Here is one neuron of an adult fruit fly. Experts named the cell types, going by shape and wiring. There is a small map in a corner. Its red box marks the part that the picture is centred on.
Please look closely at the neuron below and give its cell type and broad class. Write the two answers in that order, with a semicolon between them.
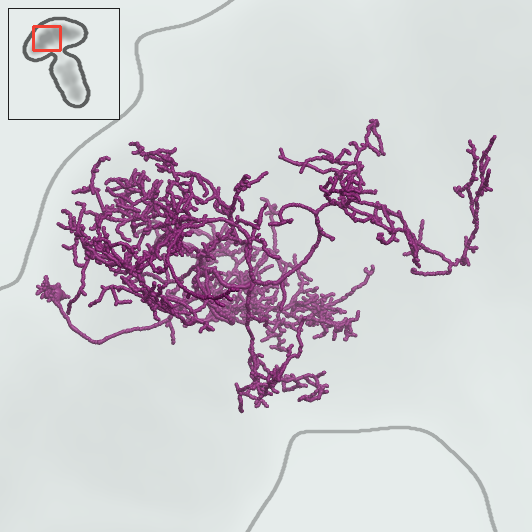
AVLP593; central-brain intrinsic neuron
